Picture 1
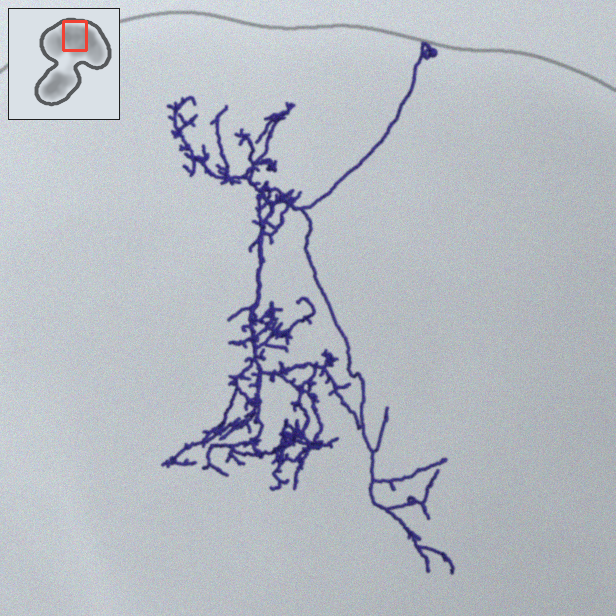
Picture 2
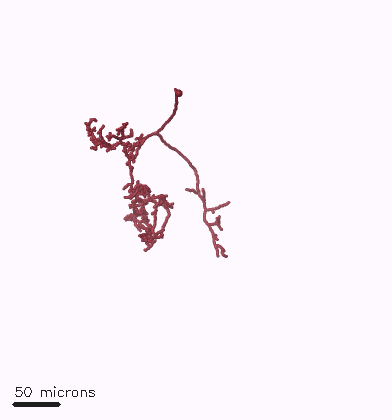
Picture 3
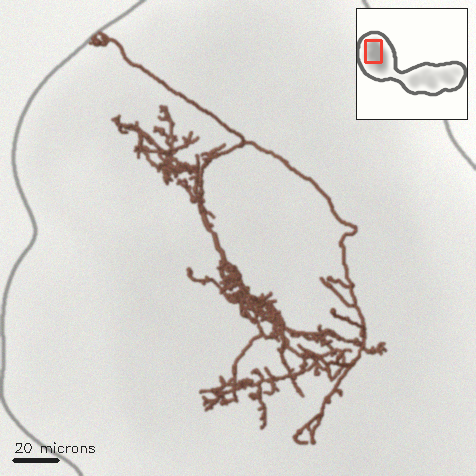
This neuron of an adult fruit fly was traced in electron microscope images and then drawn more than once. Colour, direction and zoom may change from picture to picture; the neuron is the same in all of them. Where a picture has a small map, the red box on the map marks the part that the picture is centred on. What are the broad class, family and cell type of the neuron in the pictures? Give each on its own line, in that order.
central-brain intrinsic neuron
hemilineage SMPad2
VES200m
